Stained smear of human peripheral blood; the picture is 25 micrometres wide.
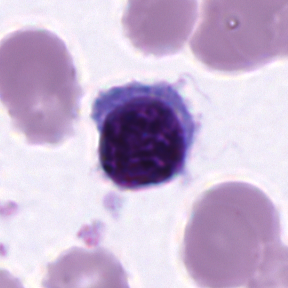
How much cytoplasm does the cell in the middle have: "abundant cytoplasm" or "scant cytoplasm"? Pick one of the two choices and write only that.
Scant cytoplasm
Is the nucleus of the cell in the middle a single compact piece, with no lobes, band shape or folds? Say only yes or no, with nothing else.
Yes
